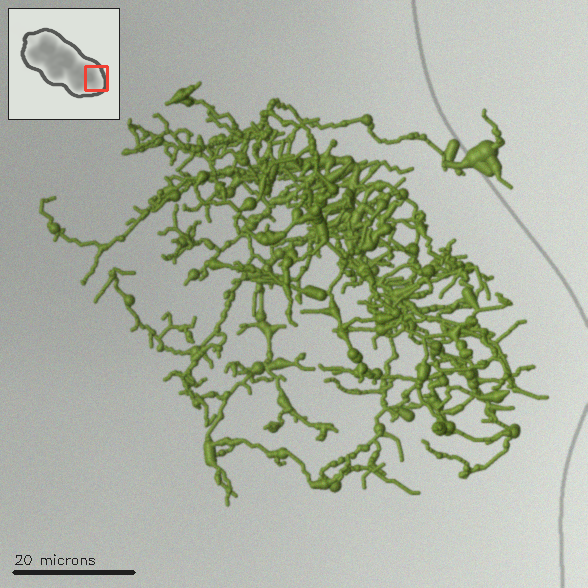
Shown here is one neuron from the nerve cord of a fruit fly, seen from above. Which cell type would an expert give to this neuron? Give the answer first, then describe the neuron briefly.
It is of cell type IN01A065. It is a nerve-cord intrinsic neuron. By the scale bar it is about 85 microns wide in this view. More than a hundred branch ends can be seen.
